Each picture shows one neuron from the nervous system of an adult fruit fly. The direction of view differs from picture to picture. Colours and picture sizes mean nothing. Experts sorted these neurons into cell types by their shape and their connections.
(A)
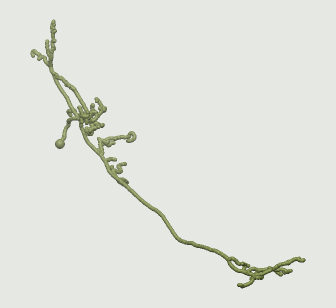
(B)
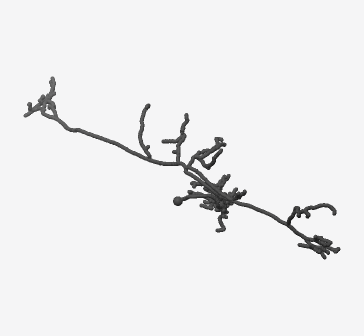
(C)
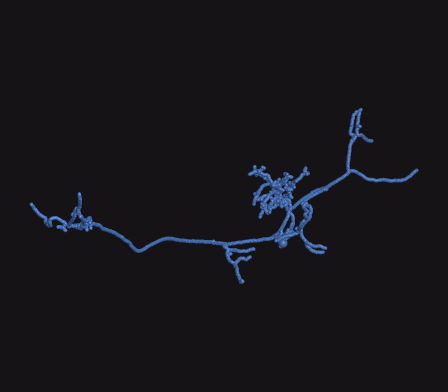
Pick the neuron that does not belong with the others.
Picture B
